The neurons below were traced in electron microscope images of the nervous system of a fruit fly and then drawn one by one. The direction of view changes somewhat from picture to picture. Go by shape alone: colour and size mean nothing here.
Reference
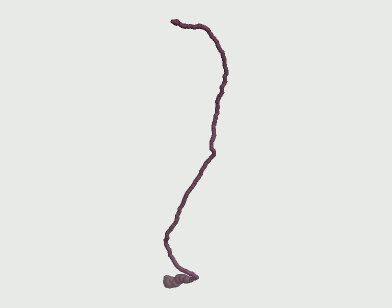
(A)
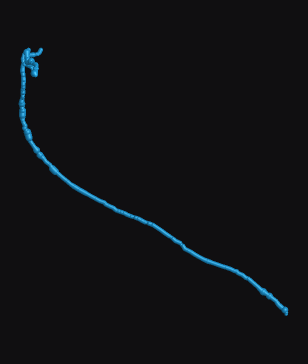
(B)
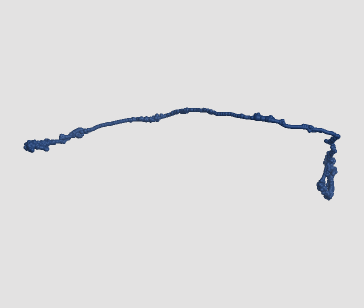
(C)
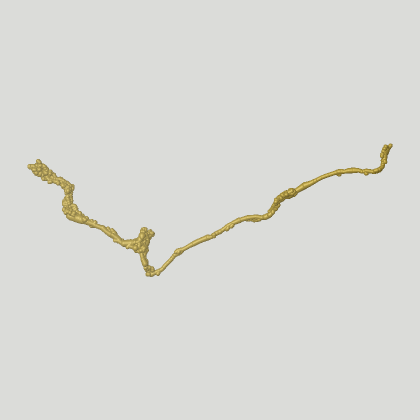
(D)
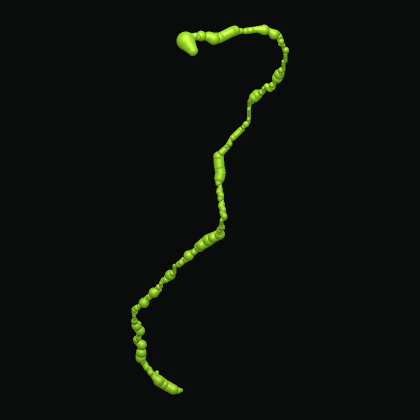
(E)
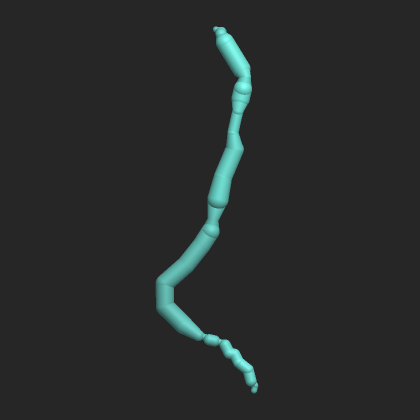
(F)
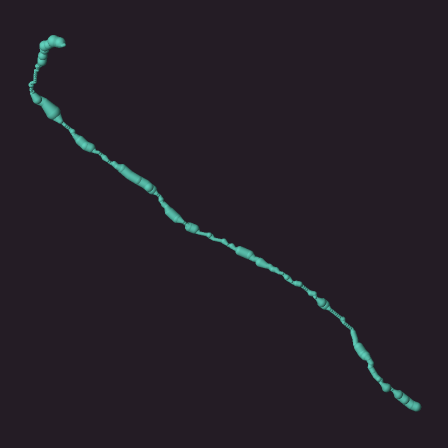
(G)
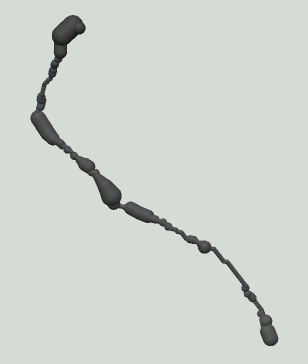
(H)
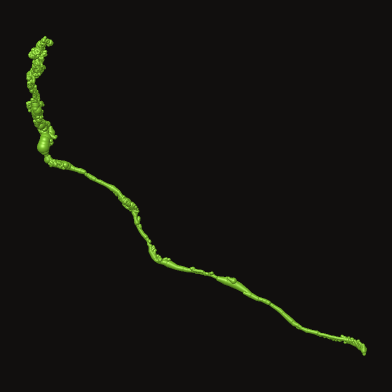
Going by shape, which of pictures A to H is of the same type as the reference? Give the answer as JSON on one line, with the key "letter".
{"letter": "B"}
